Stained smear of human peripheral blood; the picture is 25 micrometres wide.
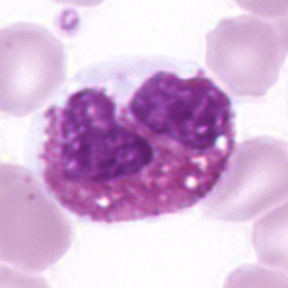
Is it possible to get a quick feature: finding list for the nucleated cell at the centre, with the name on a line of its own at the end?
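Position: look up top for the nuclear lobes, granular cytoplasm beneath
Chromatin: dark purple, coarsely clumped
Nucleoli: none visible in either lobe
Granules: coarse, pinkish-red, densely packing the cytoplasm
Cell: eosinophil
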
